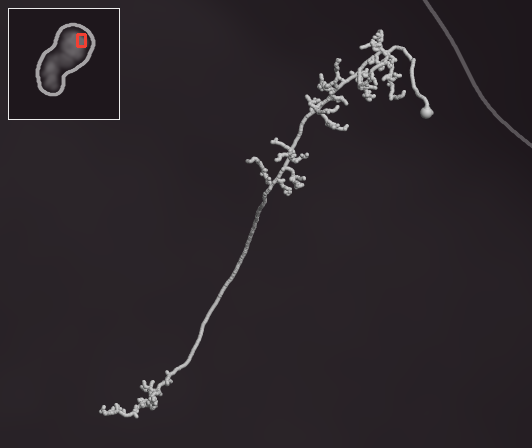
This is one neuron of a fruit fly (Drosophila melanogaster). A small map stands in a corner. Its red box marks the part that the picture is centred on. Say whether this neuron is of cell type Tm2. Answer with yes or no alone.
no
